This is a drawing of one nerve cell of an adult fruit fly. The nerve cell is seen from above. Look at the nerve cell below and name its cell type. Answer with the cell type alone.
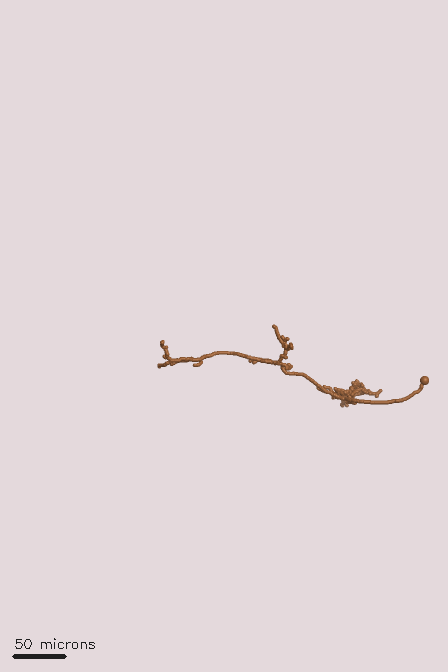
SMP236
